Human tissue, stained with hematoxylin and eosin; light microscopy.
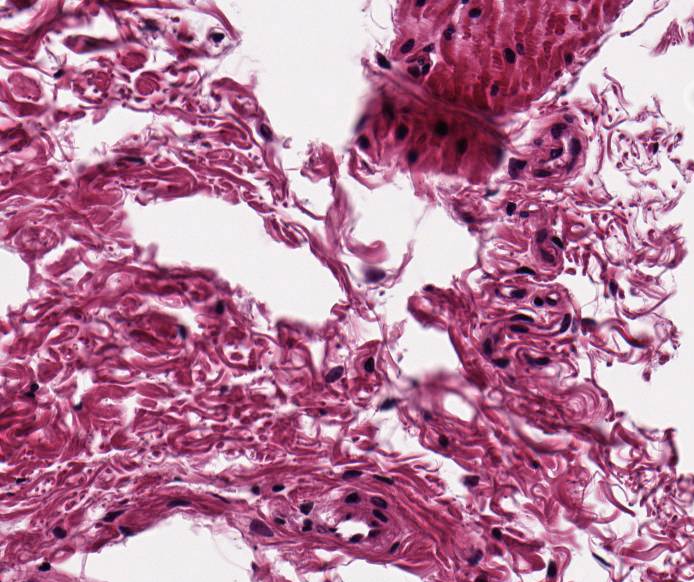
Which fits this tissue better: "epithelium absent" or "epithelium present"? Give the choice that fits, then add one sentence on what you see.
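Epithelium absent. No epithelial lining or glands are present anywhere in the field.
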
